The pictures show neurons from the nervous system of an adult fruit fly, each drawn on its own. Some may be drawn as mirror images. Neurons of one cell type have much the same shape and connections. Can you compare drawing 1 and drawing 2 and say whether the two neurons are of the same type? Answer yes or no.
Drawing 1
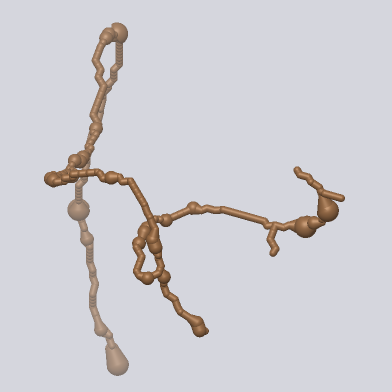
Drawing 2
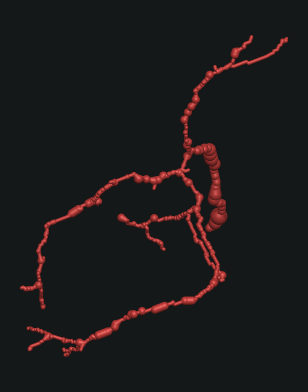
no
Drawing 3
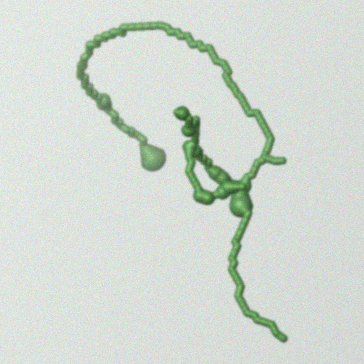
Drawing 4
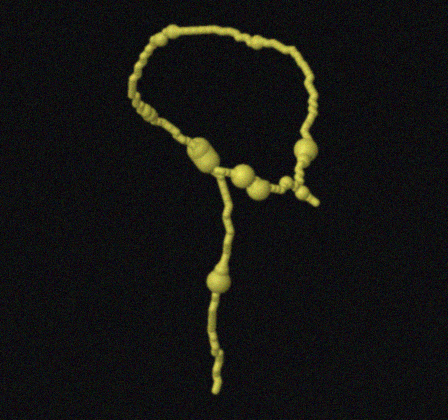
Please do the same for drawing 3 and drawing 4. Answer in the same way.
yes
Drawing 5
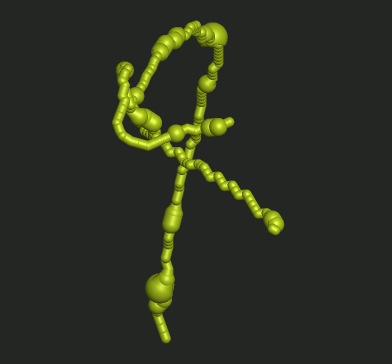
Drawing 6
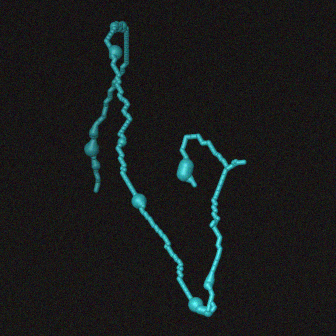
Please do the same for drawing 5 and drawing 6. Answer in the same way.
yes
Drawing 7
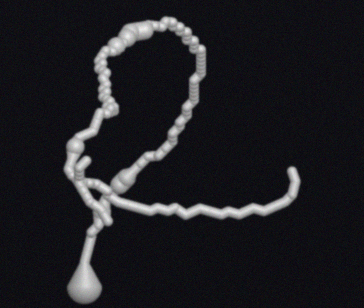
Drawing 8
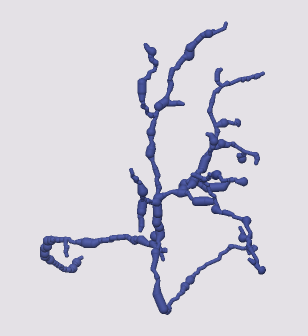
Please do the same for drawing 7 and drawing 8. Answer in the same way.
no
